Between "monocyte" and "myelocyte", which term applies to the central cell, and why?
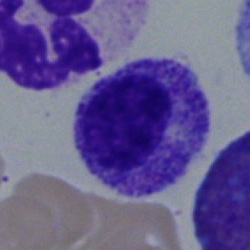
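It's a myelocyte. The nucleus sits off-centre toward the upper left and stains a deep, dark purple. Numerous purple granules fill the cytoplasm, and there's a paler zone just to the right of the nucleus.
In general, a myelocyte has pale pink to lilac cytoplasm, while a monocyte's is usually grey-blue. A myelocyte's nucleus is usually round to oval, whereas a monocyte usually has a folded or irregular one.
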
